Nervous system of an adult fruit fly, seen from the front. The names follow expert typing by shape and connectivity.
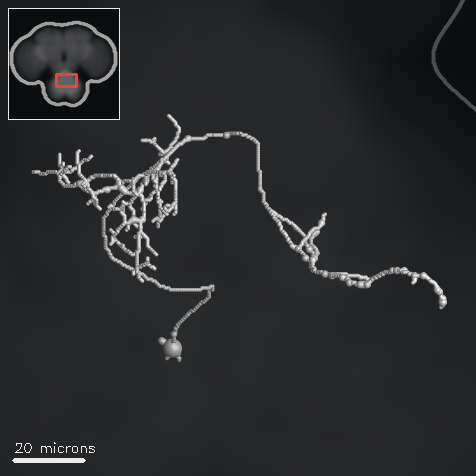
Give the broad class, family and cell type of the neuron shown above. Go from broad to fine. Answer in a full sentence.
A nerve-cord intrinsic neuron of hemilineage 06A, type IN06A124.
